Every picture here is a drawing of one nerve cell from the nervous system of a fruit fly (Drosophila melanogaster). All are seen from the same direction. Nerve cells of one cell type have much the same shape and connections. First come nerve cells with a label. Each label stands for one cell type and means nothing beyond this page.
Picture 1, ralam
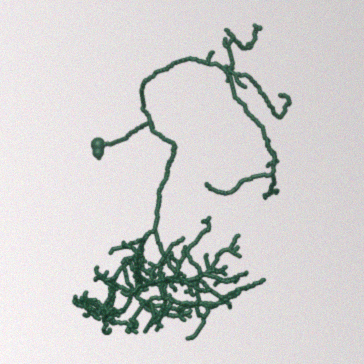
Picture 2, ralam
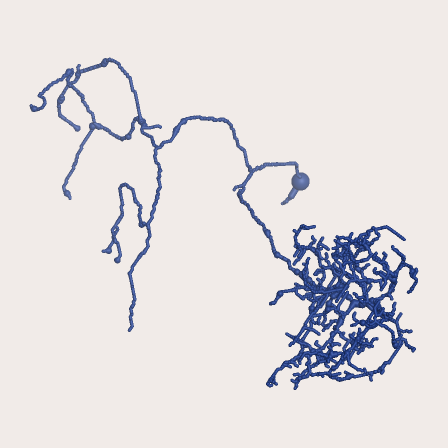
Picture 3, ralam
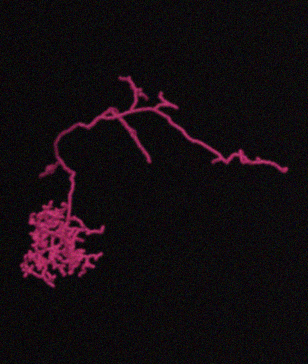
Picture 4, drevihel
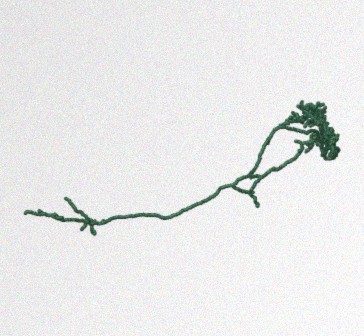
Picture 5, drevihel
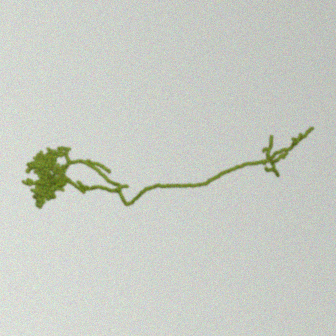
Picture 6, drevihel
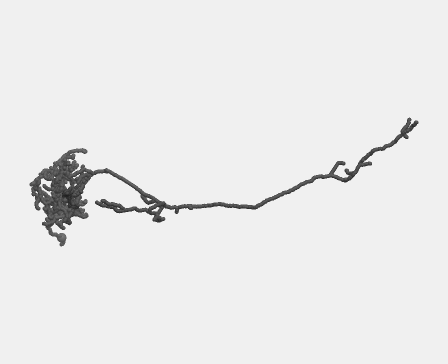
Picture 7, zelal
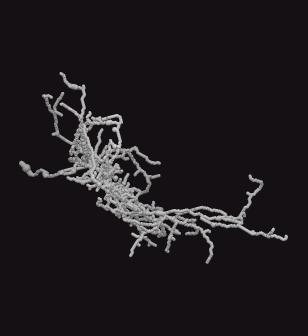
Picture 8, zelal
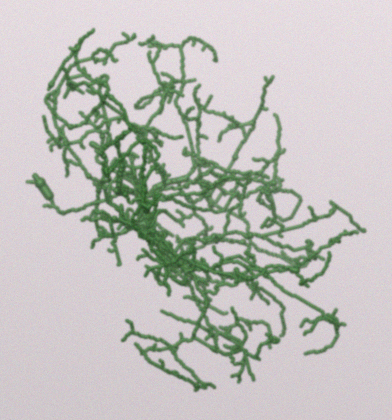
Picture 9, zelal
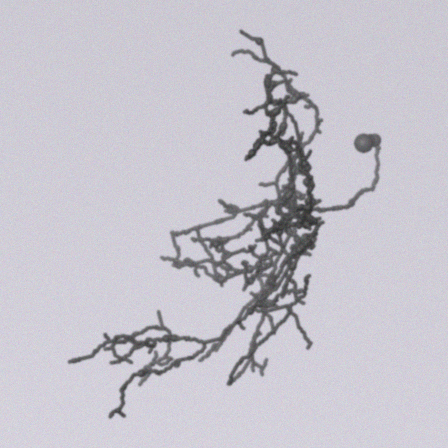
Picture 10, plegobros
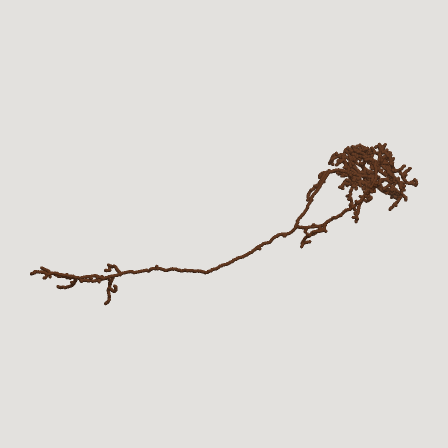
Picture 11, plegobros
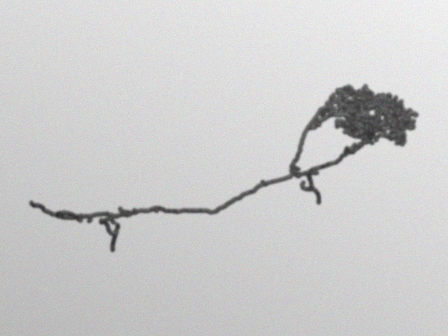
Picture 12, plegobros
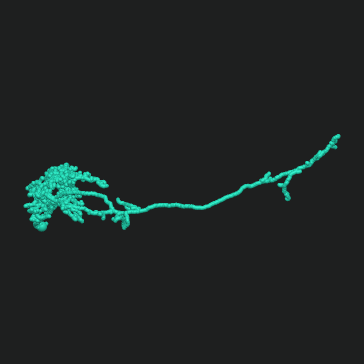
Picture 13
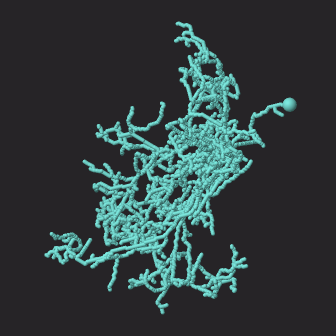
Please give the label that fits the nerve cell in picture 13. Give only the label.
zelal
